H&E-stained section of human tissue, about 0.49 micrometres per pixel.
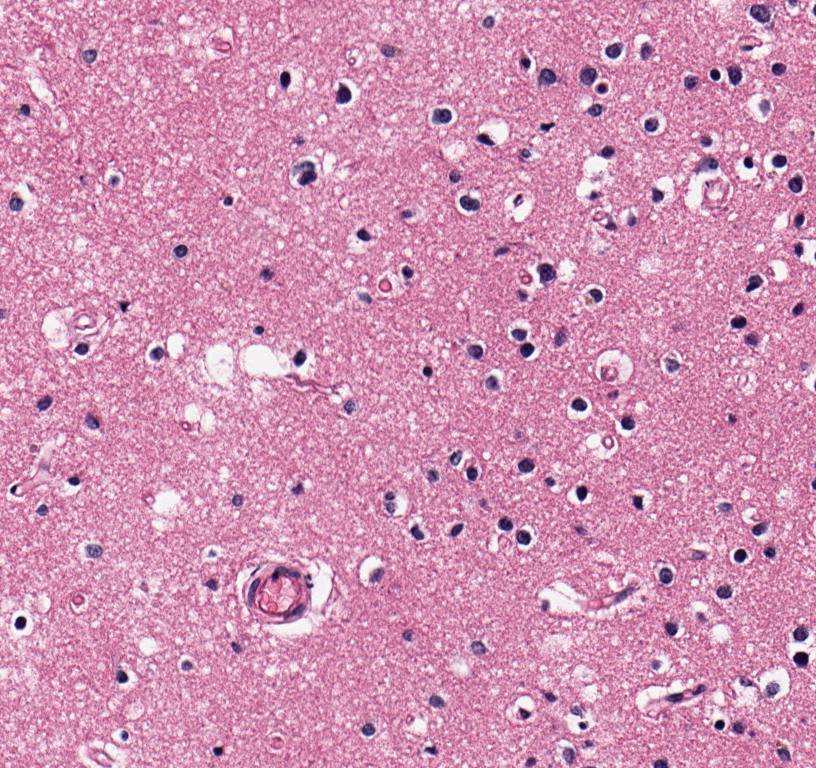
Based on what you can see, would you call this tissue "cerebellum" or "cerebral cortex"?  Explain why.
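Cerebral cortex is the answer here. Throughout the field runs a fine, granular pink fibrillary matrix, with cells lying singly within it. Small round dark nuclei are more densely crowded at the upper right than on the left. Many of these nuclei are surrounded by clear perinuclear halos. Small empty vacuoles are scattered through the pink matrix.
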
